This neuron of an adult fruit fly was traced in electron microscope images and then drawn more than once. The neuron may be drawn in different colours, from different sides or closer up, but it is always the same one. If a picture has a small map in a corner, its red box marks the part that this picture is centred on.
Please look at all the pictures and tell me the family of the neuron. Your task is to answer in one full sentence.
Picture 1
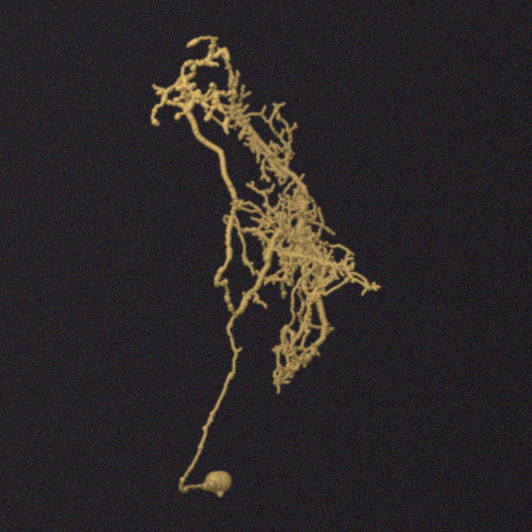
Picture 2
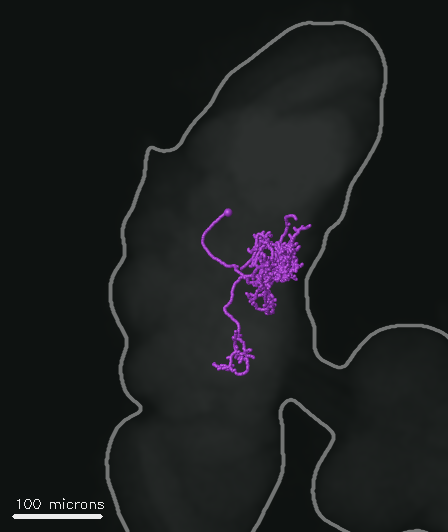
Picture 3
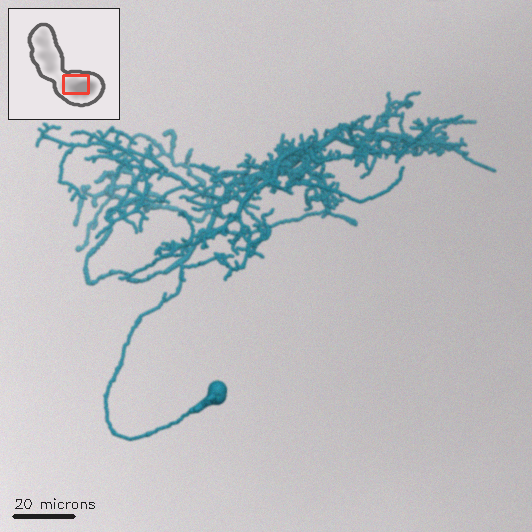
The family grouping of the neuron is hemilineage LB7.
